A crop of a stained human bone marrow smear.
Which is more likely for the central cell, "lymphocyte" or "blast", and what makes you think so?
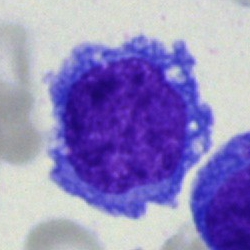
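Blast. Chromatin finely textured, only a few small darker patches.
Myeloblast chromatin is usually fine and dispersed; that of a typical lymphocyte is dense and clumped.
Cytoplasm deep blue, forming a rim widest below the nucleus, with a few small clear spaces near the upper right edge.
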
